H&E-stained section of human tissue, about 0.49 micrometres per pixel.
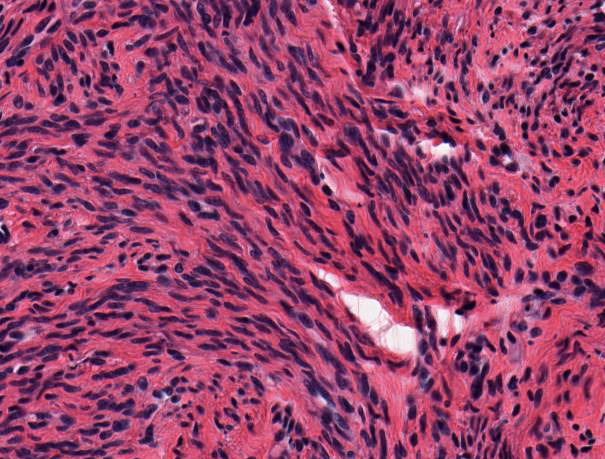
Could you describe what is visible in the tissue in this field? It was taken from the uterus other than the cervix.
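Here the whole field is taken up by densely packed spindle cells, running in sweeping fascicles that cross one another. See how their nuclei stain dark and are elongated, the ends either tapered or blunt. The cells sit in a pink fibrillary background, and their borders are indistinct. You will find no epithelium or glands.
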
